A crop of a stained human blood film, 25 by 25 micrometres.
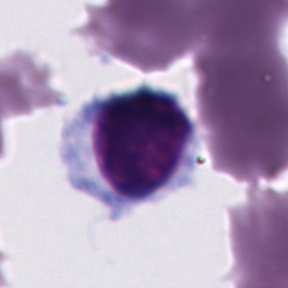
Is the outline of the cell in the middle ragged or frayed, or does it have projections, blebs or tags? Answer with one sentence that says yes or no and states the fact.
Yes, a rough outline, ragged or with projections, blebs or tags, belongs to this cell.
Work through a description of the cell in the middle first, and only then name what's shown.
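Pale blue cytoplasm forms a moderate rim around a nucleus that fills most of the cell. That nucleus, about 9 micrometres across, sits off-centre toward the right side of the cell, and its chromatin stains a dense, dark purple throughout. What you are looking at is a hairy cell.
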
